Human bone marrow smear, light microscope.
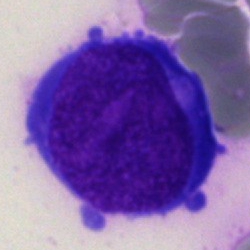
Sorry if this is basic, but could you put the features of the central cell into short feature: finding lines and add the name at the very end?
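Chromatin: finely stippled, evenly spread
Nucleus: paler streak running diagonally across
Cytoplasm: narrow deep-blue rim
Surface: several small round blue blebs protruding
Name: blast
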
